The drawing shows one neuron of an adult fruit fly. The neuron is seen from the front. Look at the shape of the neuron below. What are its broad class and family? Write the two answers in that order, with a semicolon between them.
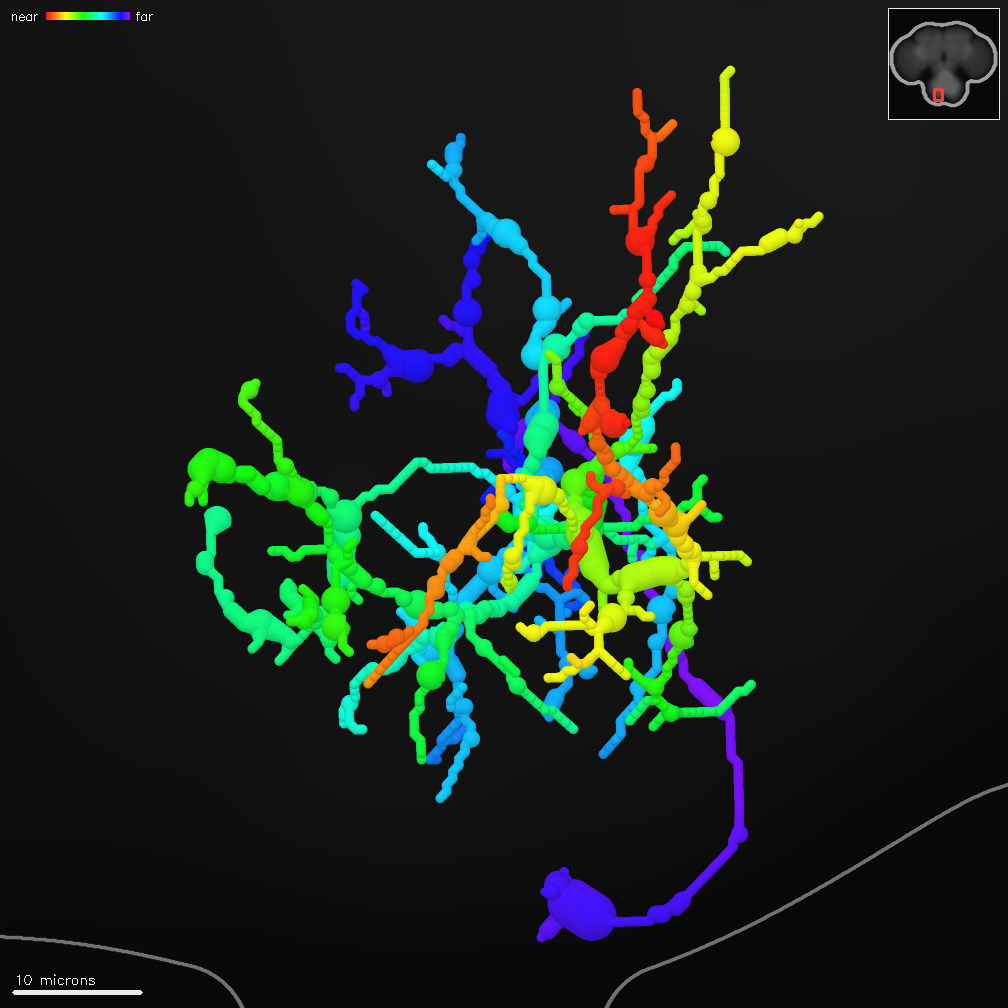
nerve-cord intrinsic neuron; hemilineage 20A.22A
